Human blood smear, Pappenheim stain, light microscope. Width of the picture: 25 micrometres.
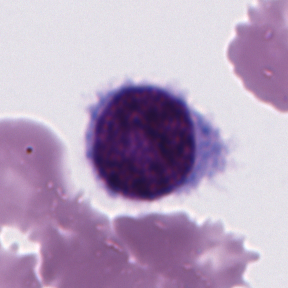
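Hairy cell at the centre of a stained smear of peripheral blood. Its scant, pale blue cytoplasm is widest on the right side of the nucleus, and fine hair-like projections fringe its edge. No granules are visible in the cytoplasm. The red cells nearby have crenated, spiky outlines.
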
